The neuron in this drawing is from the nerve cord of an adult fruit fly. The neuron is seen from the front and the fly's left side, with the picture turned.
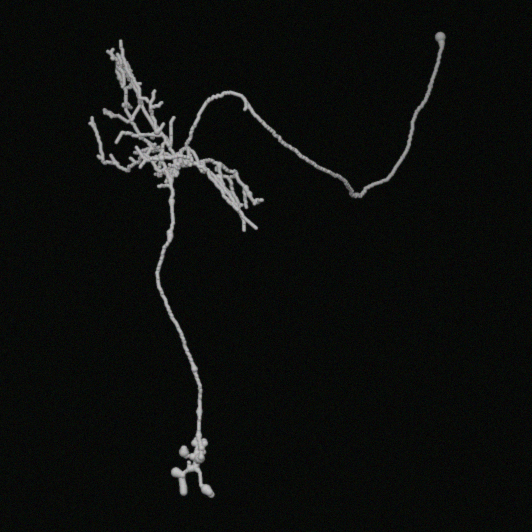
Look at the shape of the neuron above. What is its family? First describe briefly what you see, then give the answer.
Dozens of branch ends can be seen. As drawn here it is taller than it is wide. It is a nerve-cord intrinsic neuron. The family is hemilineage 06A.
